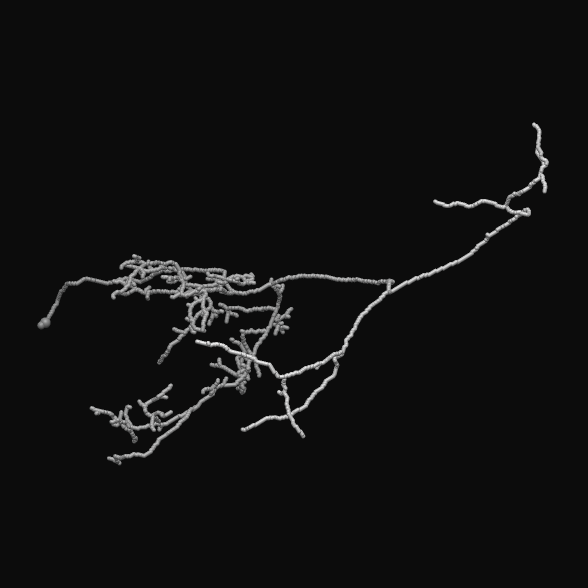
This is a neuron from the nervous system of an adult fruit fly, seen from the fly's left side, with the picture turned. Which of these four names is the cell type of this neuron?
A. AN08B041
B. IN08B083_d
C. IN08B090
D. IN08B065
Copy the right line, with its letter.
C. IN08B090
